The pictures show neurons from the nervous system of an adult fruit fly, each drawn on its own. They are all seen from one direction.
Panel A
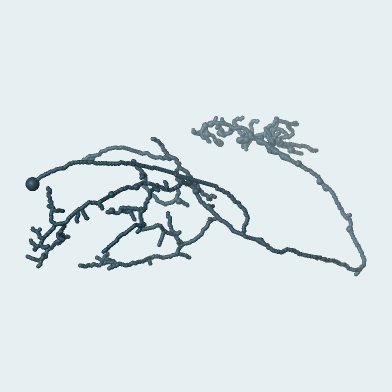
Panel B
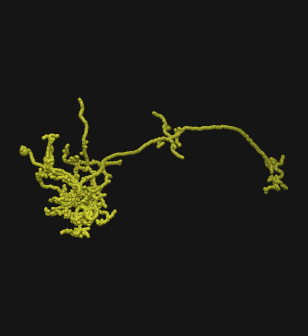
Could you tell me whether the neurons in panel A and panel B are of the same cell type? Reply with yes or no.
no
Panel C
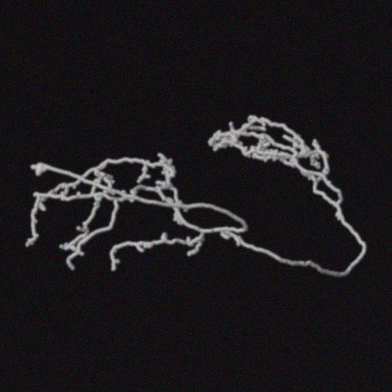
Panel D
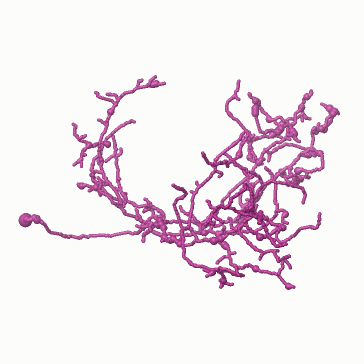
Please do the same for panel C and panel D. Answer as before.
no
